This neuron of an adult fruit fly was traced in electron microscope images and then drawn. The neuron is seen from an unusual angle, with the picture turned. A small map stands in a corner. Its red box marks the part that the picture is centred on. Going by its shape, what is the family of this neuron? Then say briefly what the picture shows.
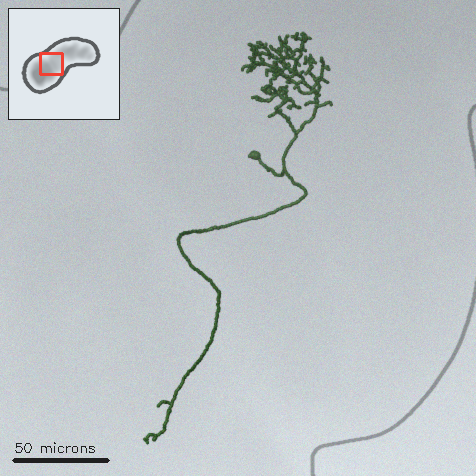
Its family is MeVP. Its broad class is visual projection neuron. From top to bottom in the picture it spans about 200 microns. As drawn here it is taller than it is wide.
